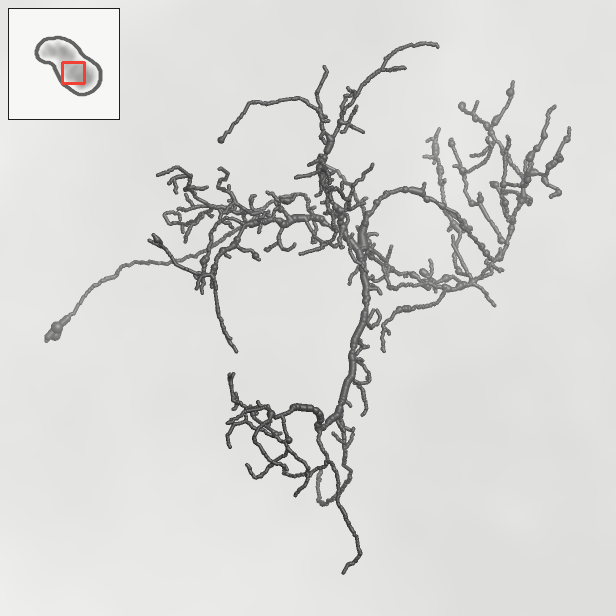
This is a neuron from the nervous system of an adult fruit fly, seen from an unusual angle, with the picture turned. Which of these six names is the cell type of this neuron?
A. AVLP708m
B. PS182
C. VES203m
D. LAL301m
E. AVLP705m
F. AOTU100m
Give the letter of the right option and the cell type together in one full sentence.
The neuron falls under VES203m, the cell type named in option C.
